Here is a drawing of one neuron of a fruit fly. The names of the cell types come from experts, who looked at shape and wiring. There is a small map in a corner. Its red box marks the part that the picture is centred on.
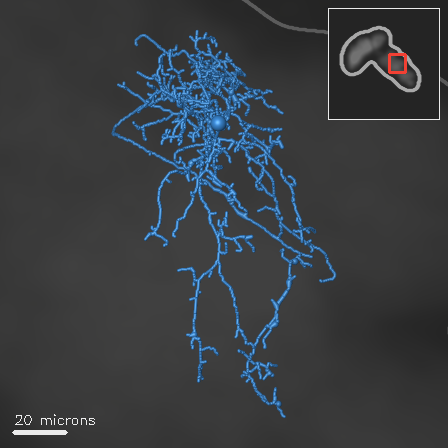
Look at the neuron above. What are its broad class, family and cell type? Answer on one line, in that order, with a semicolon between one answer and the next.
nerve-cord intrinsic neuron; hemilineage 17A; IN17A049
